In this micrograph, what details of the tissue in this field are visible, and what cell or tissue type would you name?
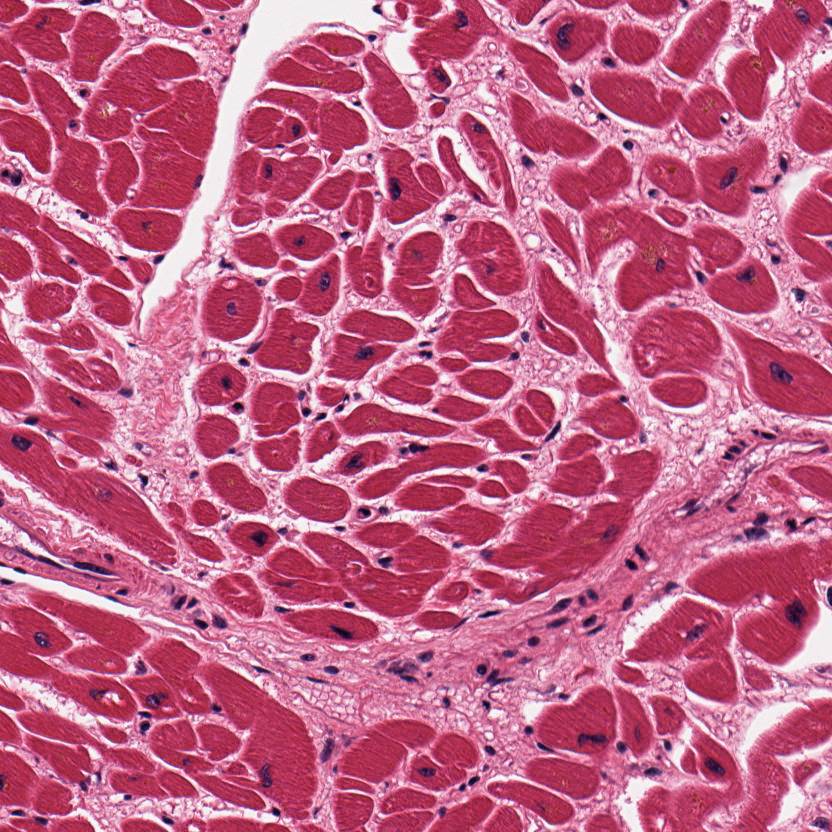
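Some muscle cells hold fine yellow-brown granules beside the nucleus. Small dark elongated nuclei, scattered in the connective tissue, crowd most in a lower-centre band. An empty white cleft runs diagonally between muscle bundles at upper left. Fat cells are absent. Left ventricle of the heart.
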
